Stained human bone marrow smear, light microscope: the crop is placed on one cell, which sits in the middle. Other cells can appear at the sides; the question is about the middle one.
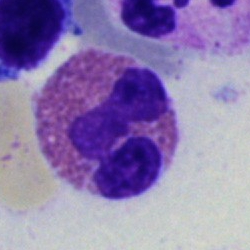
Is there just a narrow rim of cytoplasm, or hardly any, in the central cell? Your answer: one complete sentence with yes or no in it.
No, what surrounds the nucleus is a broad area of cytoplasm.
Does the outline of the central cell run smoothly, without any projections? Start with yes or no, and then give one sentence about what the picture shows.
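Yes. The cell outline is roughly round and smooth.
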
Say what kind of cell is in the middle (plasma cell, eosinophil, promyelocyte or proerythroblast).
eosinophil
